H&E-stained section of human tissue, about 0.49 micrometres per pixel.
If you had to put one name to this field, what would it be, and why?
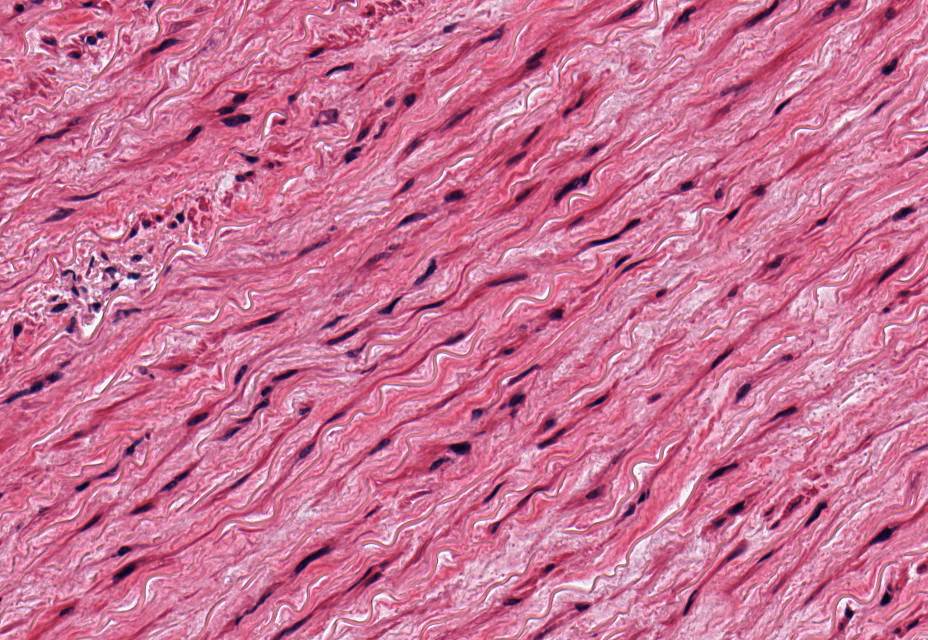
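I'd call this tunica media of an artery. The tissue runs in parallel bands slanting from lower left to upper right, and many bright pink fibres are wavy.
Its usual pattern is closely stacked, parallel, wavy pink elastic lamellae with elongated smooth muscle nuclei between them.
Here the dark purple, spindle-shaped nuclei lie with their long axes parallel to the fibres.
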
